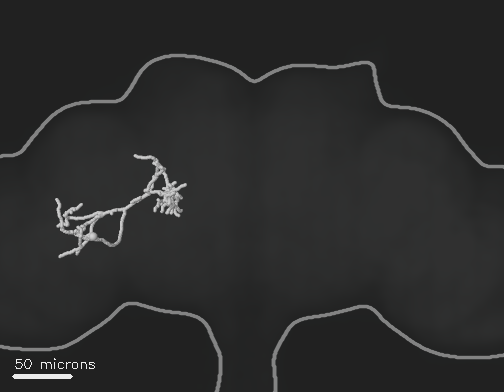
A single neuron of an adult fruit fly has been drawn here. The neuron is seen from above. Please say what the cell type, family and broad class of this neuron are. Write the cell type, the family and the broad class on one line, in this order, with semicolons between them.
CB2398; hemilineage VLPd&p1_posterior; central-brain intrinsic neuron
